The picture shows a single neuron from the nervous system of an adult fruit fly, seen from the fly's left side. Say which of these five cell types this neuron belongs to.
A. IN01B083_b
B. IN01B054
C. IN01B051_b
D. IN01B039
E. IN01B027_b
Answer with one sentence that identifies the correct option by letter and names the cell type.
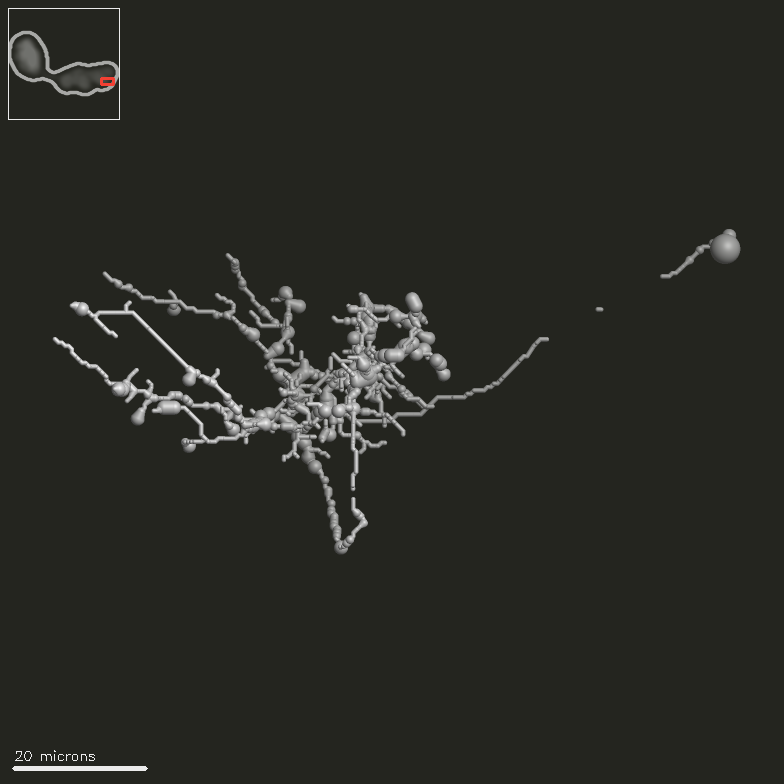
Option D corresponds to IN01B039, the neuron's cell type.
